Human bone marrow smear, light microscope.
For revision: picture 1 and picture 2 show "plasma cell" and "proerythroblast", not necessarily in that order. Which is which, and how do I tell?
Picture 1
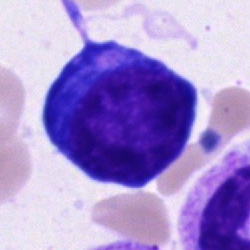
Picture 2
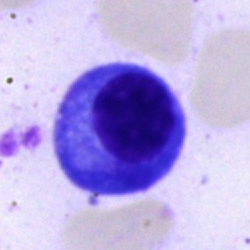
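Proerythroblast: picture 1. Plasma cell: picture 2. Picture 1: single thin tail-like strand from upper edge. Nucleus fills most of cell, narrow cytoplasmic rim. Chromatin finely textured, no coarse dark clumps. Picture 2: nucleus off-centre, pushed toward upper right. Chromatin dense, dark purple. Paler mottled zone in cytoplasm just left of nucleus. Both: cytoplasm deep blue.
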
